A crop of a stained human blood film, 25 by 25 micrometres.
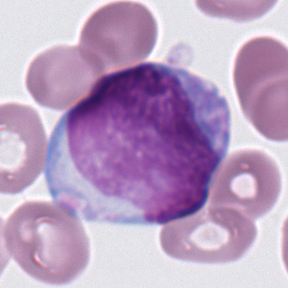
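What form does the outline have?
Roughly round.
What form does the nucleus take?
A single, unlobed mass.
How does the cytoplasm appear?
Pale blue, with no coarse granules visible.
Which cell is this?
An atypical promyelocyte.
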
